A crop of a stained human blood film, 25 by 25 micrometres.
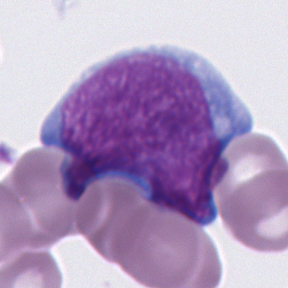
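Myeloblast in a stained smear of peripheral blood. The nucleus forms a single unlobed mass. The rim of cytoplasm is widest on the upper right side, and no granules are visible within it. Along the top, the edge of the cell is smoothly rounded and carries no projections.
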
